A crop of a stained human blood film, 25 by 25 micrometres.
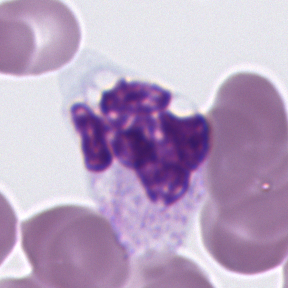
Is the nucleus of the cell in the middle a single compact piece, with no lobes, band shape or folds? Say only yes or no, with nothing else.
No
